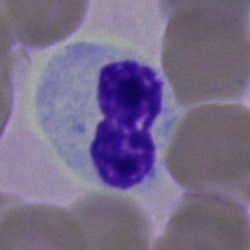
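Band neutrophil, centre of a stained bone marrow smear. Notice the smooth border and the rounded to oval outline. The nucleus lies toward the right side, and the cytoplasm is abundant, covering more area than the nucleus. You will find no distinct granules there.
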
